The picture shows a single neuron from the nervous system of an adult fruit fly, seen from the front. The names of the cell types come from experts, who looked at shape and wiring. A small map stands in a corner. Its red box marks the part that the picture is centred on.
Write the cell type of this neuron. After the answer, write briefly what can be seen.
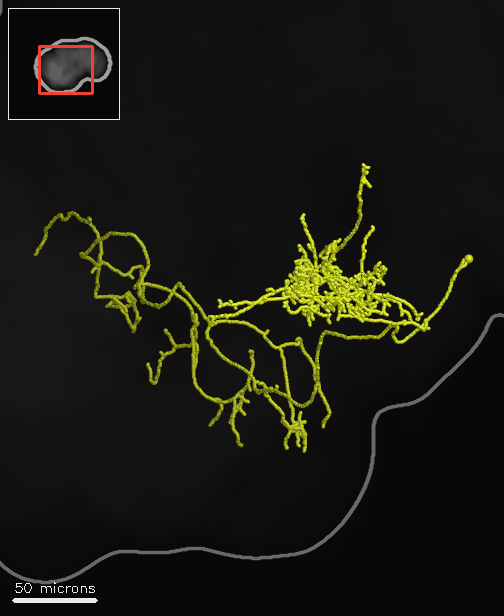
The cell type is DNg69. This is a descending neuron. Its cell body lies on the right of the picture. By the scale bar it is about 250 microns wide in this view. Dozens of branch ends can be seen.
